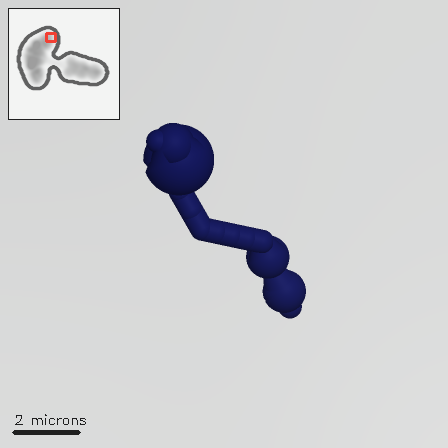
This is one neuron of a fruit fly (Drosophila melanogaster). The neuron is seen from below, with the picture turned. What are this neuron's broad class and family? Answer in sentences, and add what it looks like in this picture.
This is a photoreceptor or other optic-lobe sensory neuron. Its family is called class visual. It lies in the brain. No cell body is drawn. From top to bottom in the picture it spans about 5 microns.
